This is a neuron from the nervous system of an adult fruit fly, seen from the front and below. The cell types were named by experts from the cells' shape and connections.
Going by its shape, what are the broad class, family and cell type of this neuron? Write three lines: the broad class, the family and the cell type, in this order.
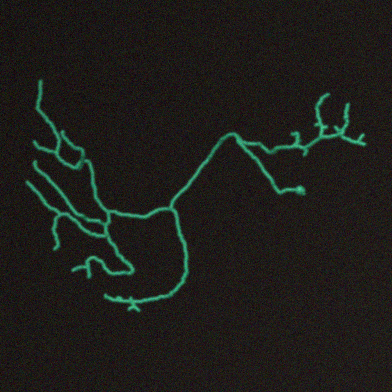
visual centrifugal neuron
LPT
LPT112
